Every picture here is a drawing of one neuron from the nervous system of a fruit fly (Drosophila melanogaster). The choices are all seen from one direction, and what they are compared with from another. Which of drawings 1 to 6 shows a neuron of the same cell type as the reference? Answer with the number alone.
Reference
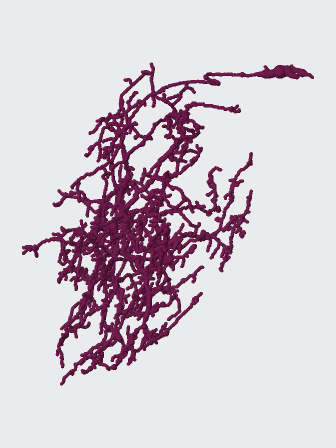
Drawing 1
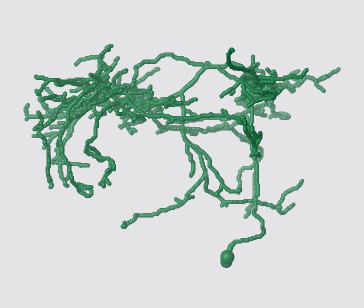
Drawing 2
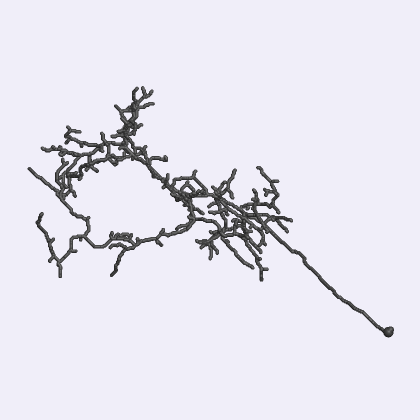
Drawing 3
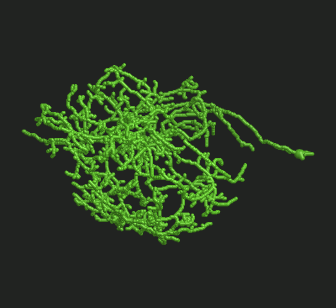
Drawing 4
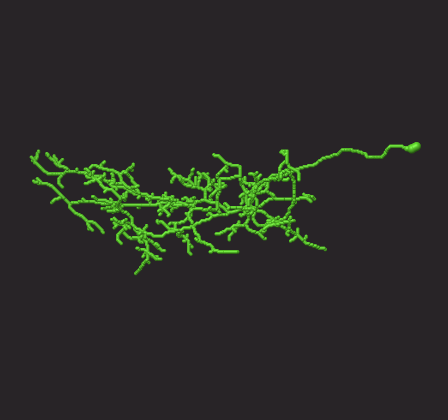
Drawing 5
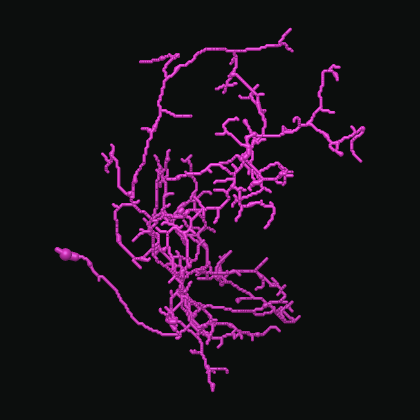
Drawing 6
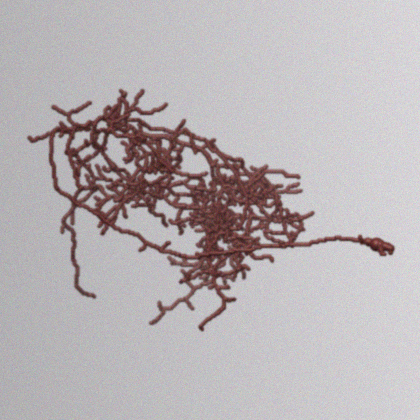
3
